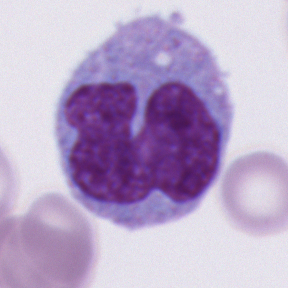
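Monocyte at the centre of the field. Checked in turn: an outline roughly round, with small irregular bumps along the upper edge; a nucleus without a distinct nucleolus; cytoplasm holding only faint, fine granules; and one small clear vacuole above the nucleus.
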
